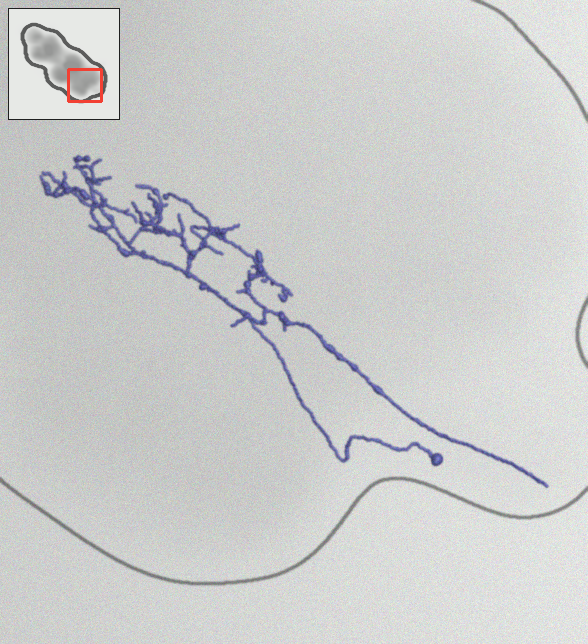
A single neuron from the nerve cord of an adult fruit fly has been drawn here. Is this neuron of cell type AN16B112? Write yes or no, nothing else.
yes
